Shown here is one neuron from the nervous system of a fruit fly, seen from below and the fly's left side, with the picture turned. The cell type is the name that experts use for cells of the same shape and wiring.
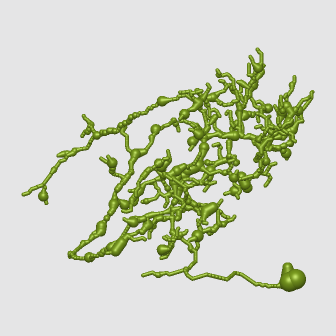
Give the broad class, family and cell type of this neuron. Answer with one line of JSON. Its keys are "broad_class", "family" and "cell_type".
{"broad_class": "optic-lobe intrinsic neuron", "family": "Y", "cell_type": "Y11"}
